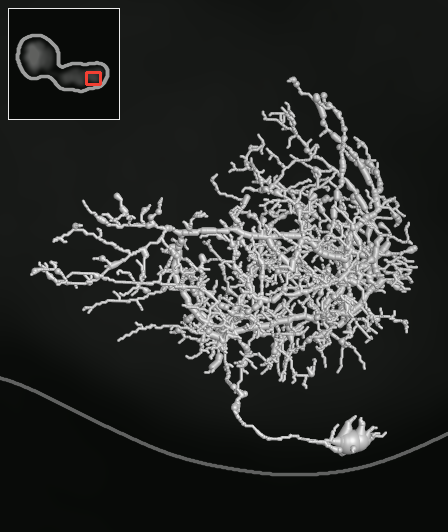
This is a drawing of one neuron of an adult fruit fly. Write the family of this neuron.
hemilineage 13B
